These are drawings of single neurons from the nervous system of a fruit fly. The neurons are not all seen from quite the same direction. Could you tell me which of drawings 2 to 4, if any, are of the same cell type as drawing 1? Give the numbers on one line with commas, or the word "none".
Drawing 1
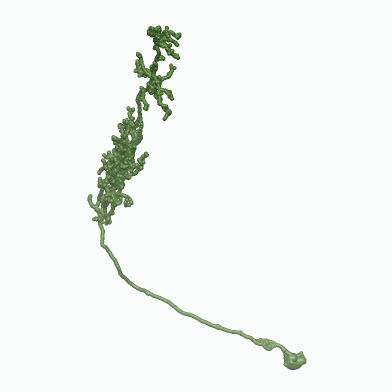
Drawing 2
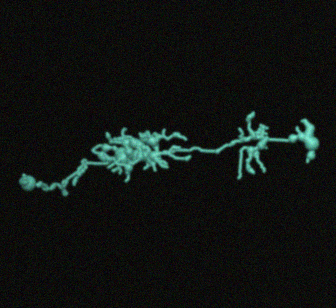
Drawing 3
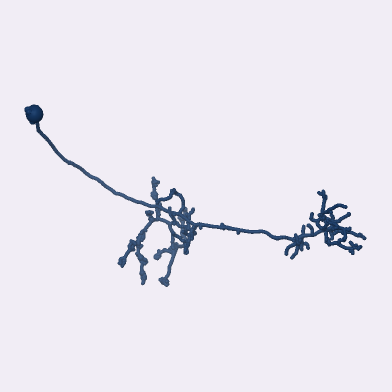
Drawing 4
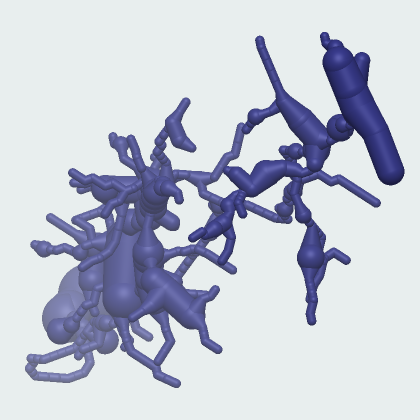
2, 4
